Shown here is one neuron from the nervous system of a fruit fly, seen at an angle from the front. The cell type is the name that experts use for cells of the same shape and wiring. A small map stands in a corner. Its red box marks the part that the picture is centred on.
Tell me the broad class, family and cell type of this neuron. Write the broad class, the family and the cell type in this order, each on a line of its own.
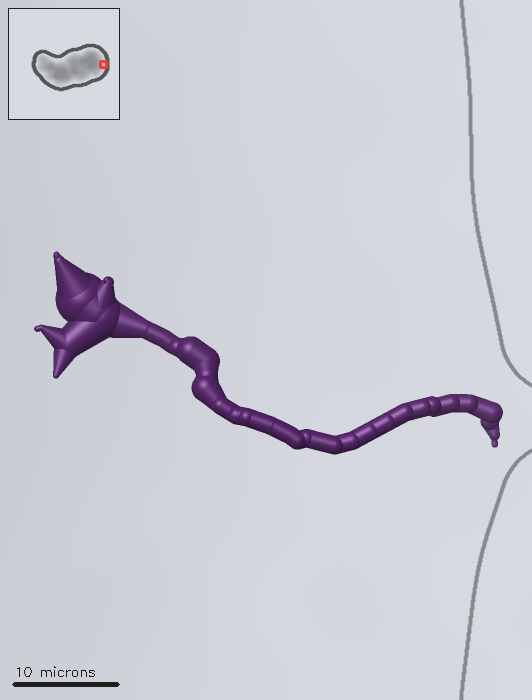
optic-lobe intrinsic neuron
L
L2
